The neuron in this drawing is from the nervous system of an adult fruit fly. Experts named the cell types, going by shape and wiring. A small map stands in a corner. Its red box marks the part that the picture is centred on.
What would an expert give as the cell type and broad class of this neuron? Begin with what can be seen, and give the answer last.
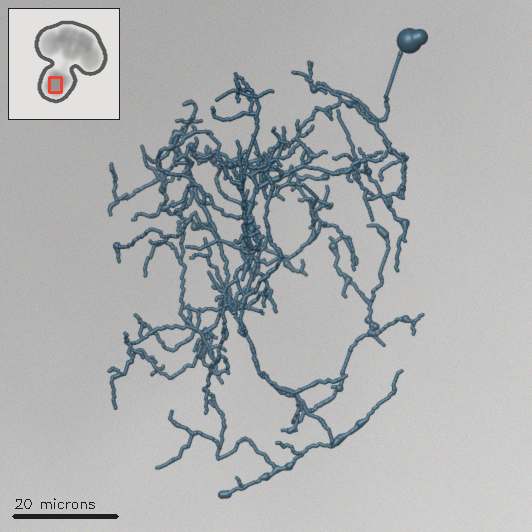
Its cell body lies at the upper right of the picture. By the scale bar it is about 90 microns tall in this view. It is of cell type INXXX382_b. It is a nerve-cord intrinsic neuron.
